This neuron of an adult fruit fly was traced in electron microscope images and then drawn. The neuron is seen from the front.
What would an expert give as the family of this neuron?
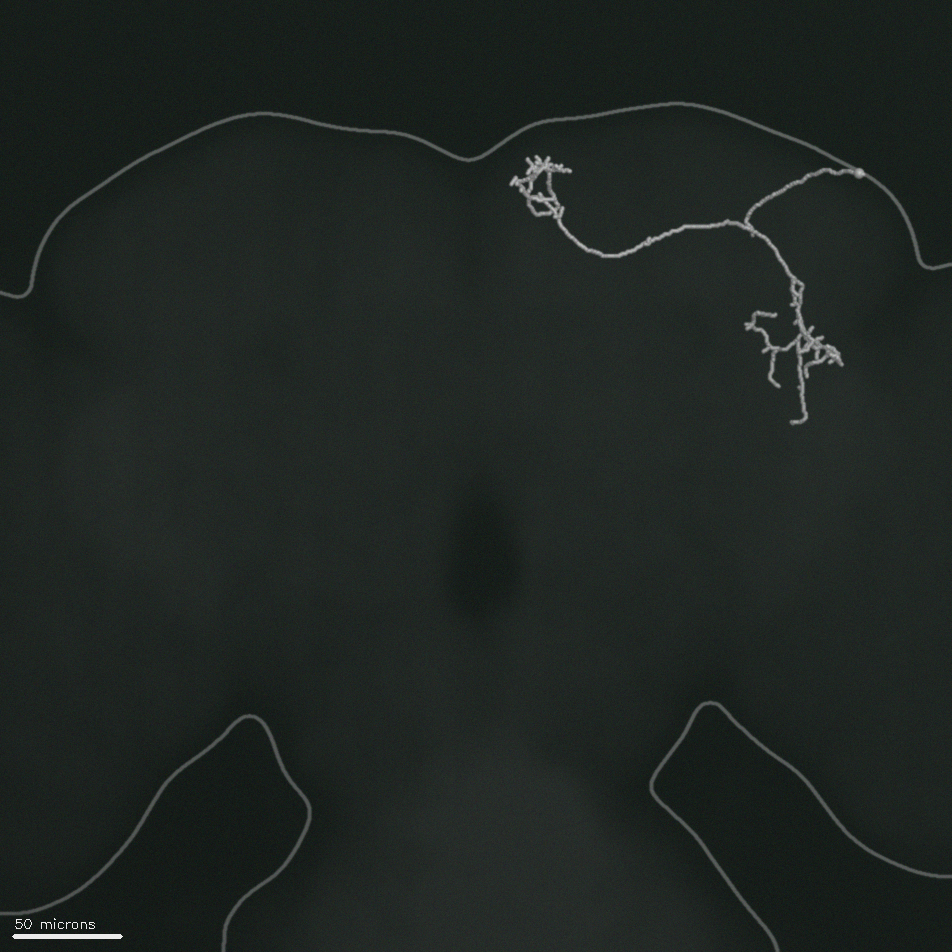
hemilineage SLPpl1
